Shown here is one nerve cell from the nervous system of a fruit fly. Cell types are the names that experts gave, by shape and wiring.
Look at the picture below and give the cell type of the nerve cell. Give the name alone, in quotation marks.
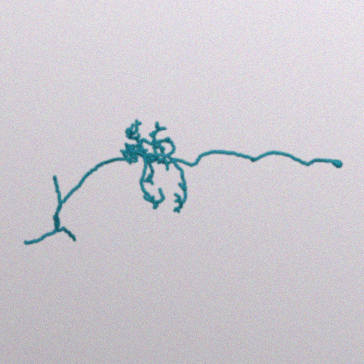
"FC2C"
